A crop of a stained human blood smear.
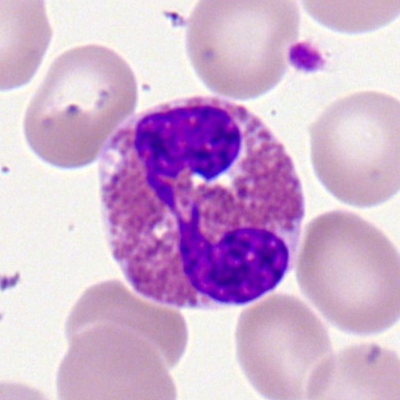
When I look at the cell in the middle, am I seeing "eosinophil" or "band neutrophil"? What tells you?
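Eosinophil. Nucleus in two lobes, joined by thin strand of nuclear material.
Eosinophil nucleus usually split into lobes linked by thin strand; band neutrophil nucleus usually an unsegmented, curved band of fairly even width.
Lobed nucleus with connecting strand here fits eosinophil, not band neutrophil. Lobes placed one in upper part of cell, one in lower right. Granules fill cytoplasm all around both lobes.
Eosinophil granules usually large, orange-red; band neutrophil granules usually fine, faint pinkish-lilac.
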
